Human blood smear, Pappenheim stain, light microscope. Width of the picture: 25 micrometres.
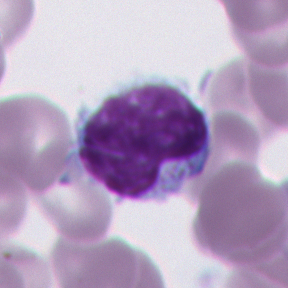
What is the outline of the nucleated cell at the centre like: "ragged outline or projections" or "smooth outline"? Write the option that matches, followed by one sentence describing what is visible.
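Ragged outline or projections. The outer border of the cell is finely ragged rather than smooth.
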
